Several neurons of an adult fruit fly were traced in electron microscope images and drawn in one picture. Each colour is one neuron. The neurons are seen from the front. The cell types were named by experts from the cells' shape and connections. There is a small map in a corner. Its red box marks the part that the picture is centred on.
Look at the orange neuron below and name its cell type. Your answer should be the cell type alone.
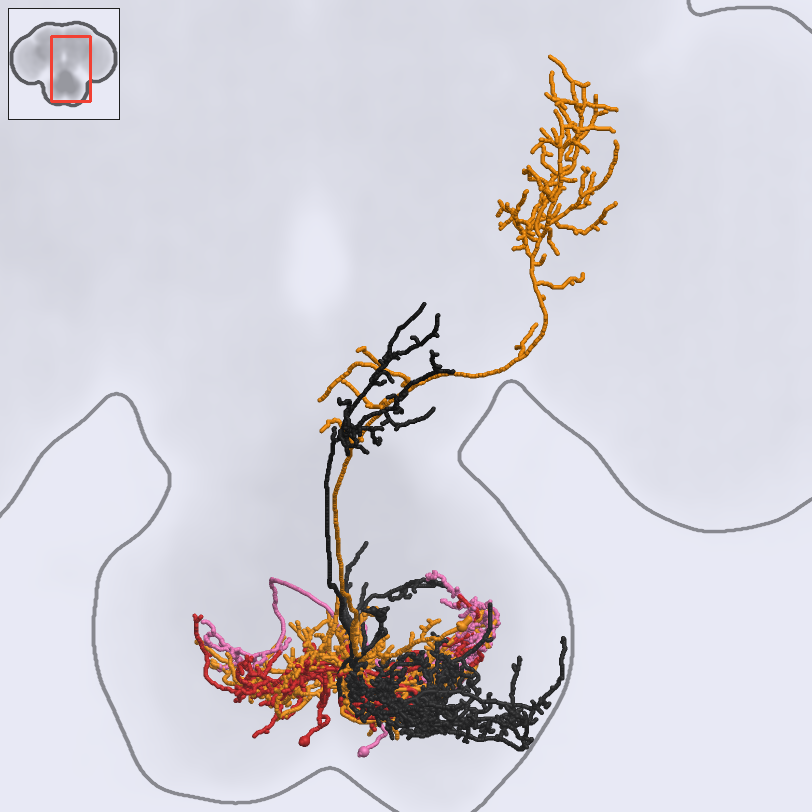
AN17B012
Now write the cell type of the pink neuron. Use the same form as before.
IN06B067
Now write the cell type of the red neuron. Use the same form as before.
IN00A045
